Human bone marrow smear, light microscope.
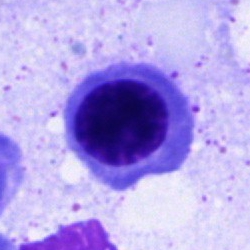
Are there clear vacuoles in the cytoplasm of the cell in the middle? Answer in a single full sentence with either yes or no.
No, not a single vacuole is visible in its cytoplasm.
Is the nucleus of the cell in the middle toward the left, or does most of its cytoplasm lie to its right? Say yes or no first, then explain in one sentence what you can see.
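Yes. The rim of cytoplasm is wider on the right side of the nucleus than on the left.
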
